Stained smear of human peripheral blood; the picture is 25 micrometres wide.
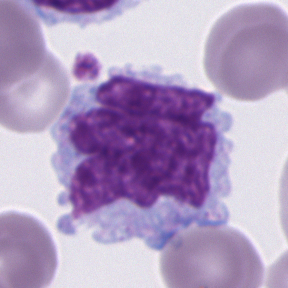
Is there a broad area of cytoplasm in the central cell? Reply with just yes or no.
No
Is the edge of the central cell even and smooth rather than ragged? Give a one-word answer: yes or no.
No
